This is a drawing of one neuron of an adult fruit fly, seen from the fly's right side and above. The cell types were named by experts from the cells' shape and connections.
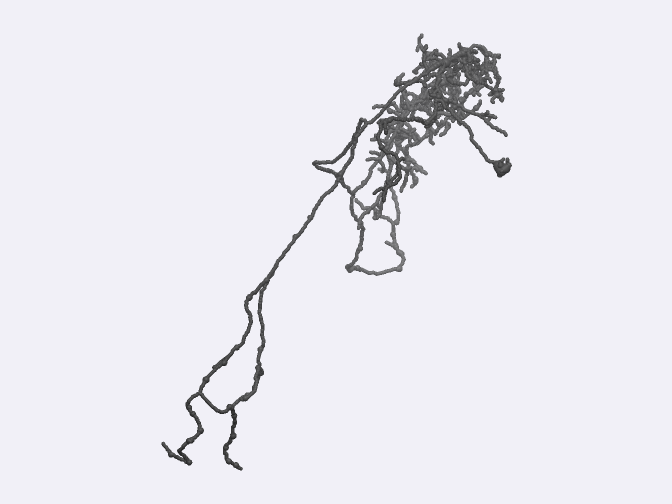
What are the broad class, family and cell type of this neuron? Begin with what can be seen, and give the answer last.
Dozens of branch ends can be seen. In this view it is taller than it is wide. This is a central-brain intrinsic neuron. The family is hemilineage SMPad1. Its cell type is SIP122m.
